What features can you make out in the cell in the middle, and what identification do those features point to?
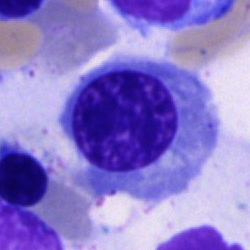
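Notice that the nucleus lies off-centre, toward the upper left of the cell, and shows no distinct nucleolus. The rim of cytoplasm is widest on the right and lower side, and no granules are visible in it. This is an erythroblast.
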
